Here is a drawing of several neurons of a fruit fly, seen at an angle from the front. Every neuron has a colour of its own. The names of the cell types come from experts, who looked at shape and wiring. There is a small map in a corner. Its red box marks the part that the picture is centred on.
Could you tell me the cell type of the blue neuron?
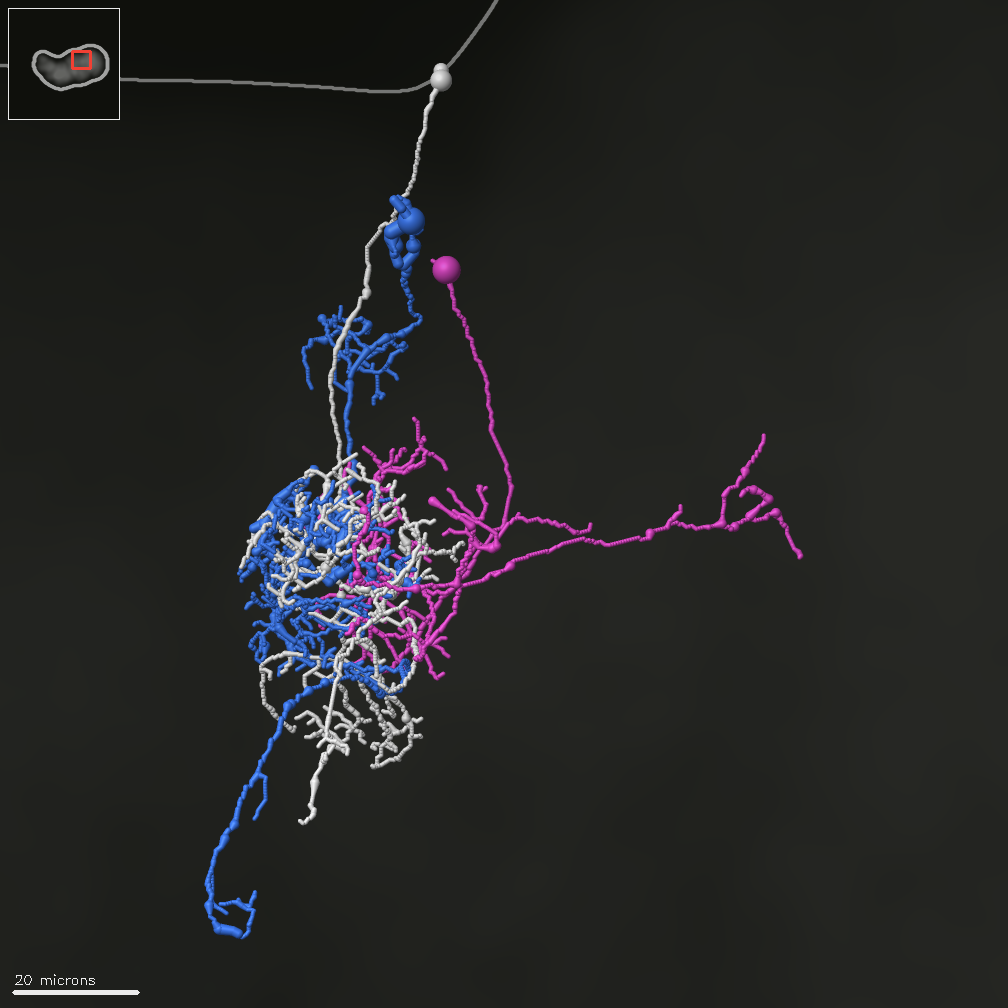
PFGs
